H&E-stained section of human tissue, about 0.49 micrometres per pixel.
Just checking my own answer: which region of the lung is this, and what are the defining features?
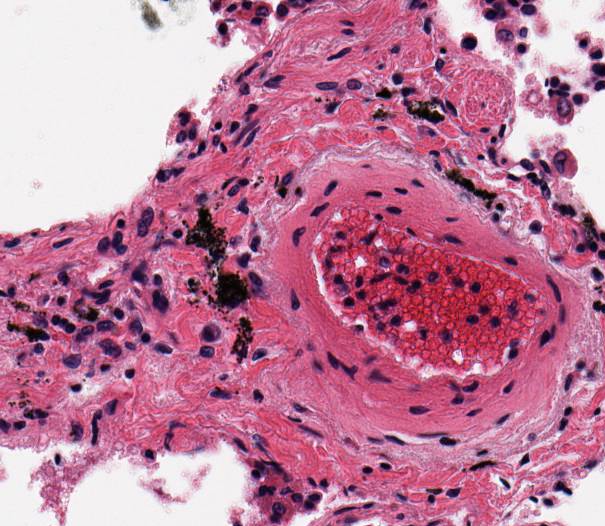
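What you have here is a muscular artery or vein, cut across, in the right half of the field. Notice the lumen, tightly packed with red blood cells, and the thick wall of smooth muscle whose elongated nuclei run circumferentially around it.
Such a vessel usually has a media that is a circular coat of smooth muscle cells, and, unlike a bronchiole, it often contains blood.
Clumps of black pigment lie to its left and along its upper border.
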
